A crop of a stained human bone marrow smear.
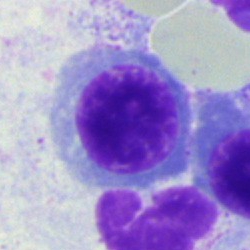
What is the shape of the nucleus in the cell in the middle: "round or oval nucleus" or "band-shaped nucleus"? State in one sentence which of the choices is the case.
A single compact round or oval mass makes up the nucleus.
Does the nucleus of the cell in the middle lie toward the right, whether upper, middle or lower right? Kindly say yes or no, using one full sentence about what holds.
Yes, the nucleus of this cell lies toward the right.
